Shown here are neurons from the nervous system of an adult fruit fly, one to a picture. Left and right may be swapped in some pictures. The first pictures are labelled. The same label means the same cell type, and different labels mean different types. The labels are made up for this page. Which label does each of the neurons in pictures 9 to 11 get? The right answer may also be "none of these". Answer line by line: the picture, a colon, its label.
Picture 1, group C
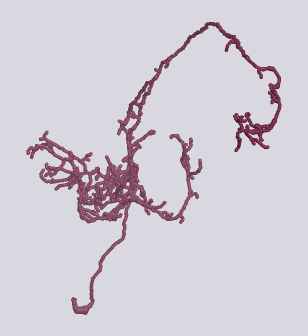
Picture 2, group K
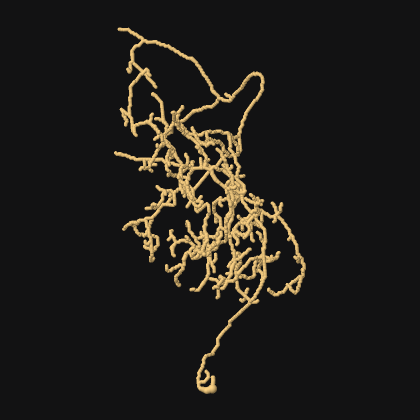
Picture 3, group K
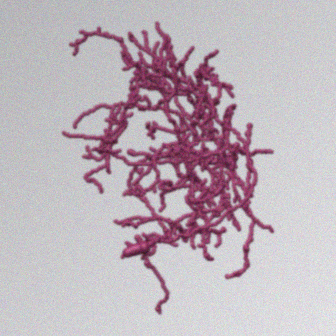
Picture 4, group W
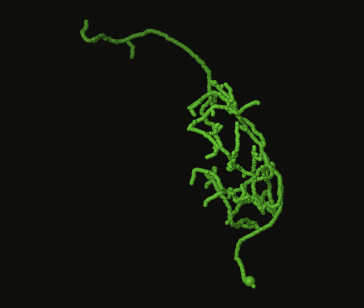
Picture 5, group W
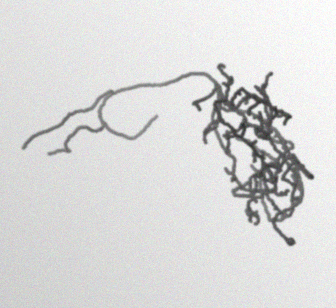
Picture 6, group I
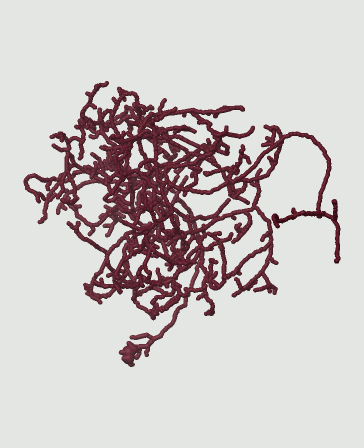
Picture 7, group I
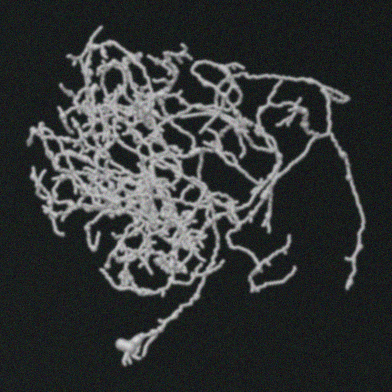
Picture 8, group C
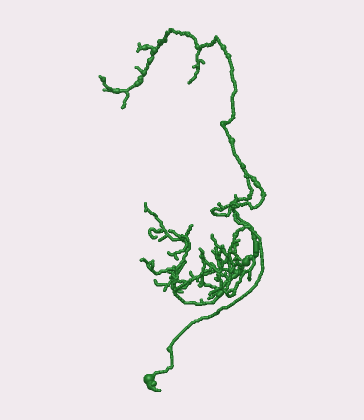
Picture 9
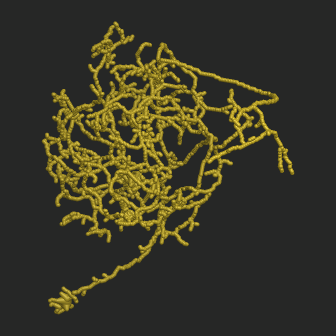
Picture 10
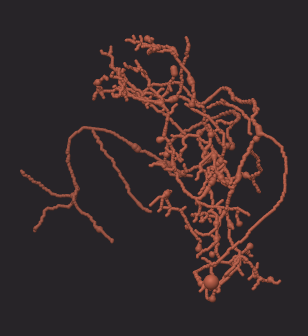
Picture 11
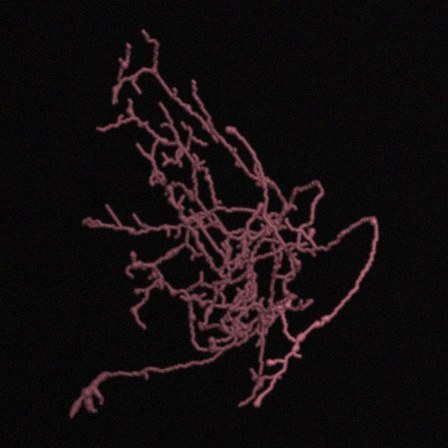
9: none of these
10: group W
11: group K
